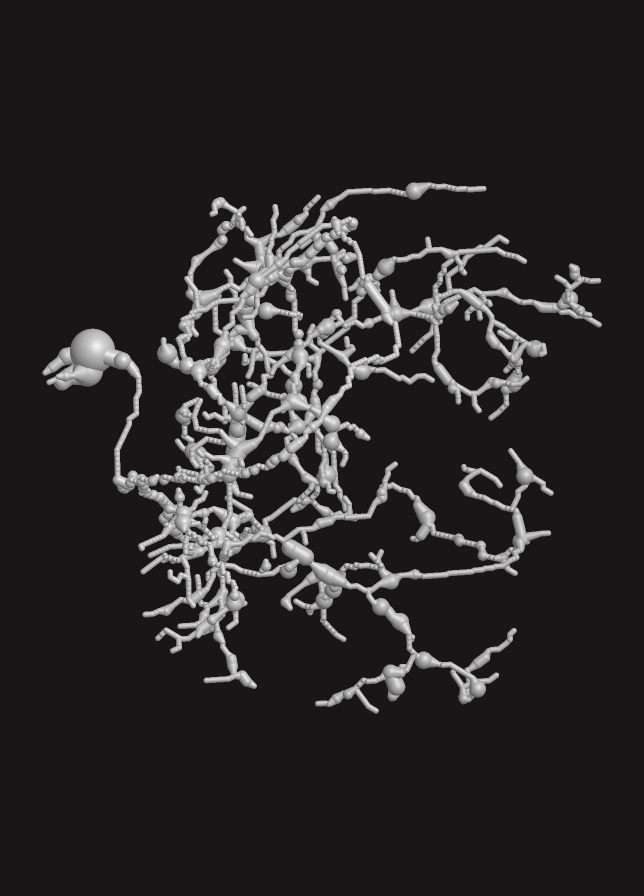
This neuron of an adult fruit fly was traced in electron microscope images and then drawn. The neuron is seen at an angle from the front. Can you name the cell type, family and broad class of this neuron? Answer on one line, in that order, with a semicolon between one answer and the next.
AVLP311_b1; hemilineage VLPa1_lateral; central-brain intrinsic neuron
